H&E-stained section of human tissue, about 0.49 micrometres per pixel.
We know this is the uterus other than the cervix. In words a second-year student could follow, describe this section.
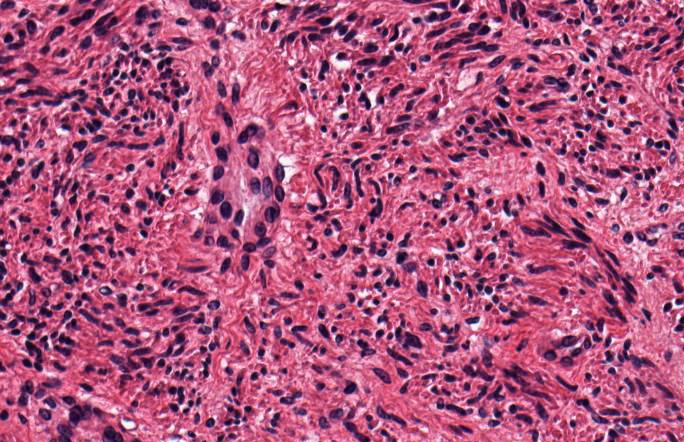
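The whole field is a dense sheet of spindle cells in short fascicles running in varying, intersecting directions. Pink wavy collagen fibres lie between them throughout. Their cytoplasm looks scant and pale pink, with indistinct borders merging into the stroma. In the upper centre-left sits a small vessel whose narrow slit-like lumen is lined by plump nuclei.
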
